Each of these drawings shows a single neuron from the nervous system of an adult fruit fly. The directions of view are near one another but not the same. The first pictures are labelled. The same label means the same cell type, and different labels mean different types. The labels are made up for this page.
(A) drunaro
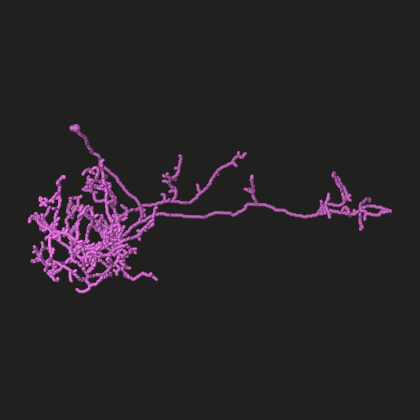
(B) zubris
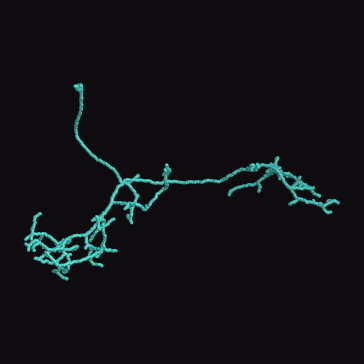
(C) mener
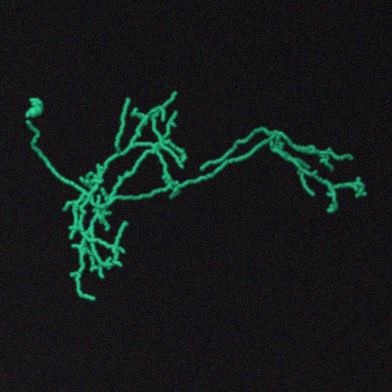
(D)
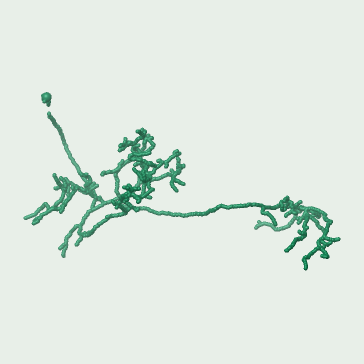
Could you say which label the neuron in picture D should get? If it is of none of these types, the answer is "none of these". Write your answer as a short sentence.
It belongs to mener.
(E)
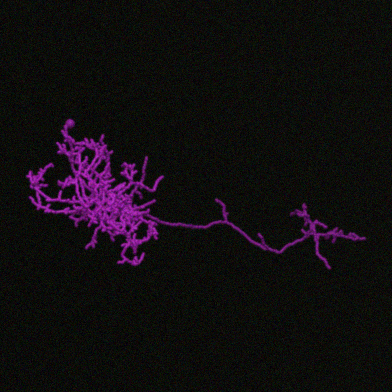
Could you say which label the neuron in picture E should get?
It belongs to drunaro.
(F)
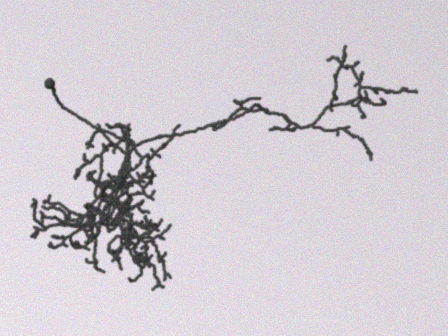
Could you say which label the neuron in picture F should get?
It belongs to drunaro.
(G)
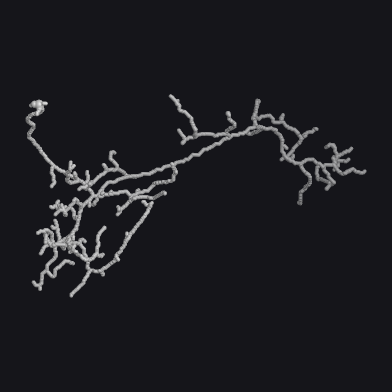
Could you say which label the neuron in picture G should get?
It belongs to zubris.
